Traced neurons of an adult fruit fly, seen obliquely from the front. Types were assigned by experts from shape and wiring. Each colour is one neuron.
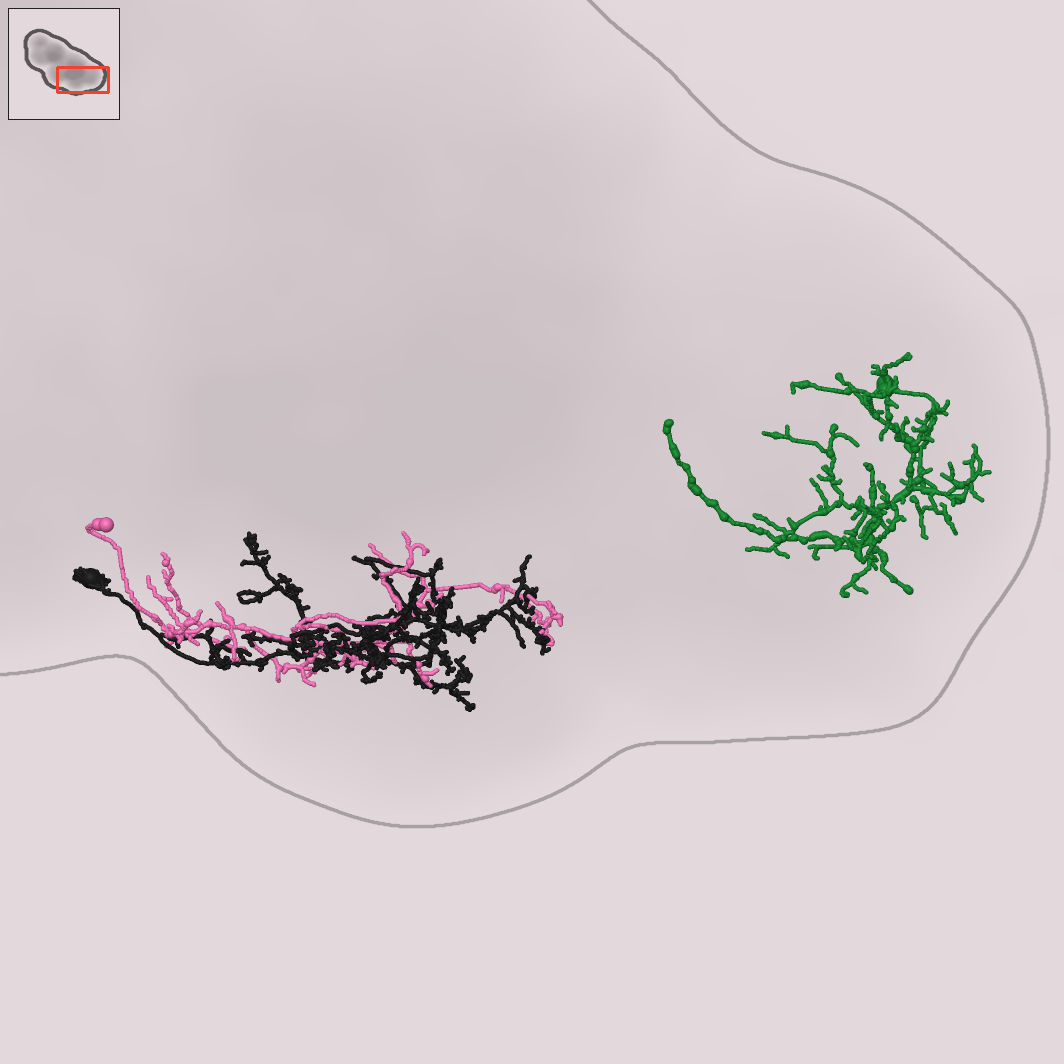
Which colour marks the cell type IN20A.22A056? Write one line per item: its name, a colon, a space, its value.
colour: black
